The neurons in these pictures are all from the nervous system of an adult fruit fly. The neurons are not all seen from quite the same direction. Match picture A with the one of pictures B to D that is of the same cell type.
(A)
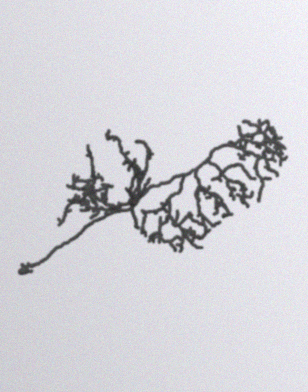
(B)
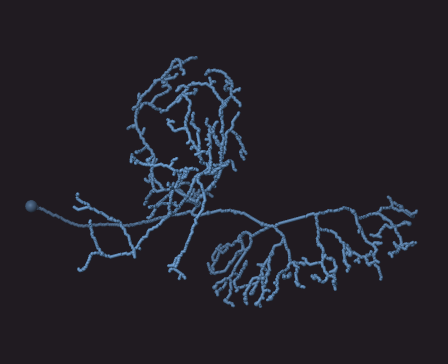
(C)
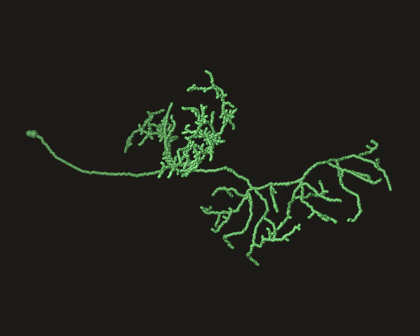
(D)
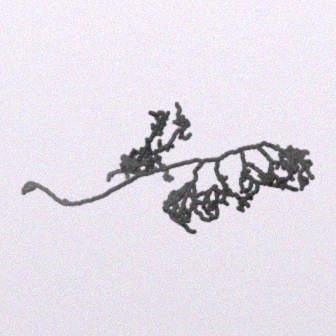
D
